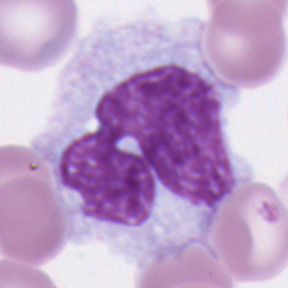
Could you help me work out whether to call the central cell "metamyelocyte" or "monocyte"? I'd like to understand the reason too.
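Monocyte it is, not metamyelocyte. Check one, cytoplasm: plentiful and pale grey-blue, with just a fine, faint lilac dusting and no coarse granules.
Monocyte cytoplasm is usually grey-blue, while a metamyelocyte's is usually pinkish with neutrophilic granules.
Check two, chromatin: lacy and strand-like, not packed into dense dark clumps.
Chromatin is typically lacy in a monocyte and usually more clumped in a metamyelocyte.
Check three, nucleus: deeply folded into two unequal lobes, the smaller one on the left.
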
